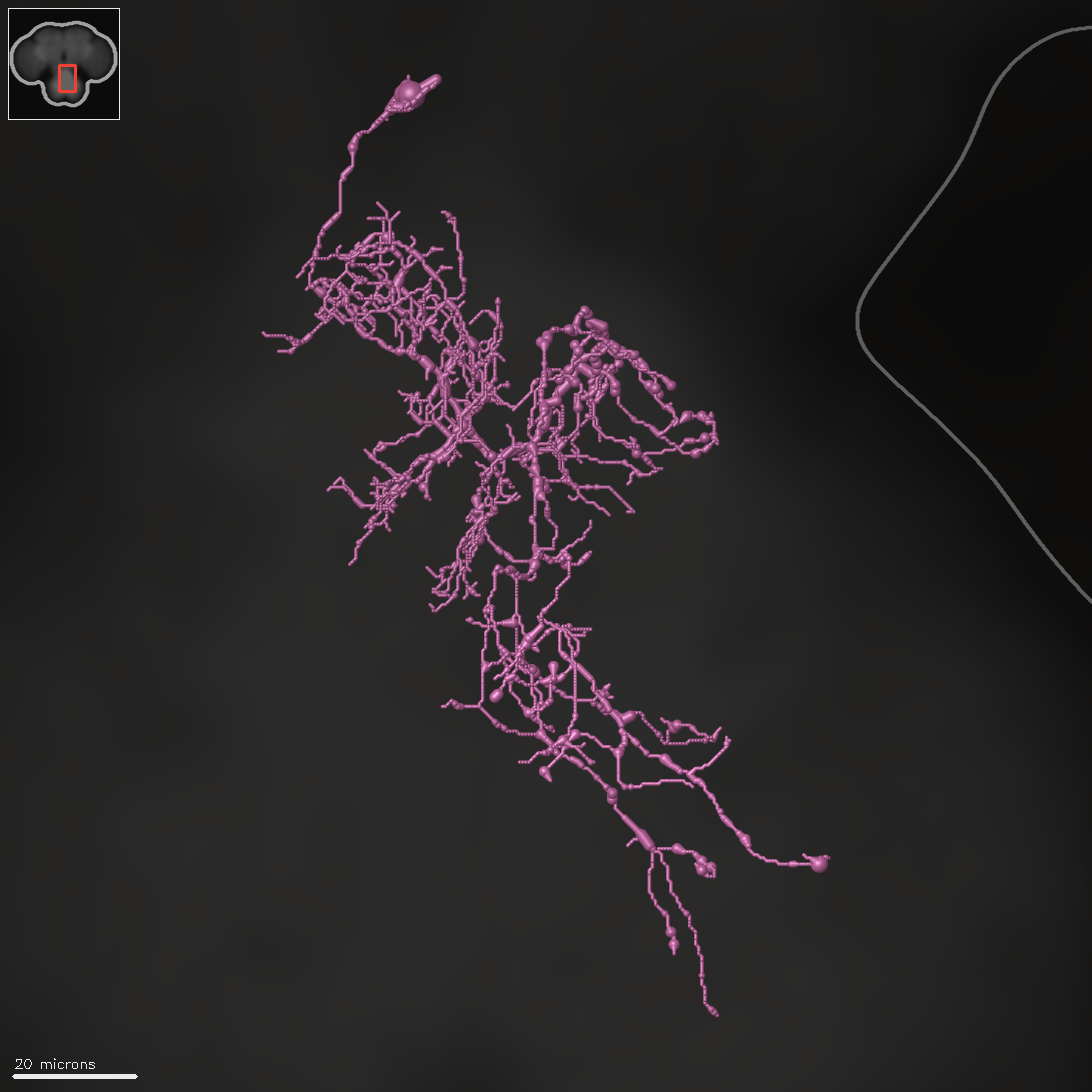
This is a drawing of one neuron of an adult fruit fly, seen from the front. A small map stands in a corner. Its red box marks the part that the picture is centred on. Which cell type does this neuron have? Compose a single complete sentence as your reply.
Regarding its cell type, the neuron is INXXX241.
